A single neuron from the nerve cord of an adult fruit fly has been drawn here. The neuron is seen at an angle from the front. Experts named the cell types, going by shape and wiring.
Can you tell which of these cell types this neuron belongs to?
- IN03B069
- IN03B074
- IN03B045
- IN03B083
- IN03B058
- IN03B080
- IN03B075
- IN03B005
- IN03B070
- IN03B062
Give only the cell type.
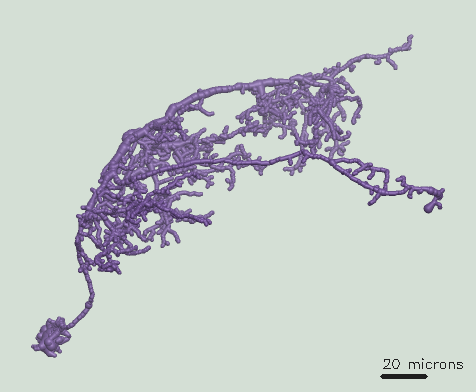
IN03B005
